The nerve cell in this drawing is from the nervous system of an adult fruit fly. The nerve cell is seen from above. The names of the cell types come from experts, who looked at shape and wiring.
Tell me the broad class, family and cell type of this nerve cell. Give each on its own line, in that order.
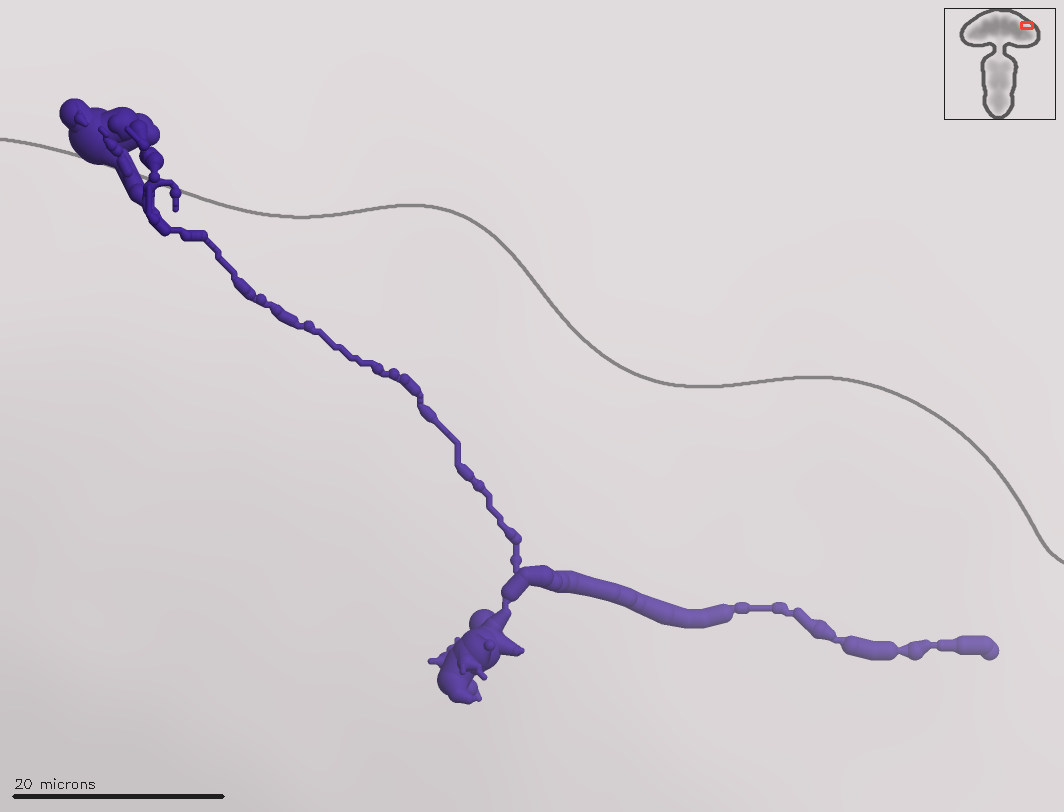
optic-lobe intrinsic neuron
T
T1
